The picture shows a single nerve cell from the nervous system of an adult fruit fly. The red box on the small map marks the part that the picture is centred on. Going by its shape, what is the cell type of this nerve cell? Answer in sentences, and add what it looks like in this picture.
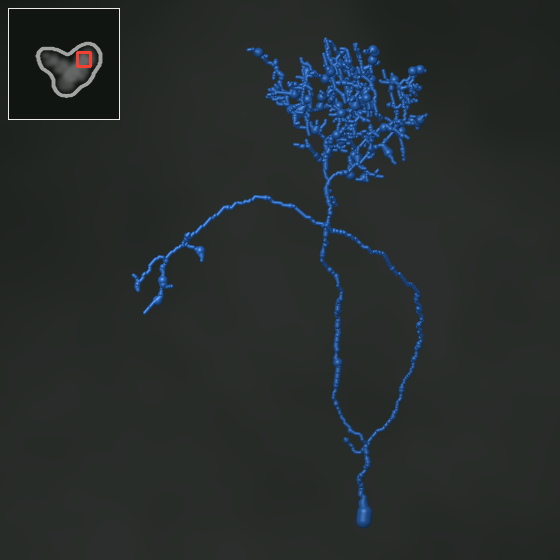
Its cell type is LC20b. This is a visual projection neuron. Dozens of branch ends can be seen. As drawn here it is taller than it is wide.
